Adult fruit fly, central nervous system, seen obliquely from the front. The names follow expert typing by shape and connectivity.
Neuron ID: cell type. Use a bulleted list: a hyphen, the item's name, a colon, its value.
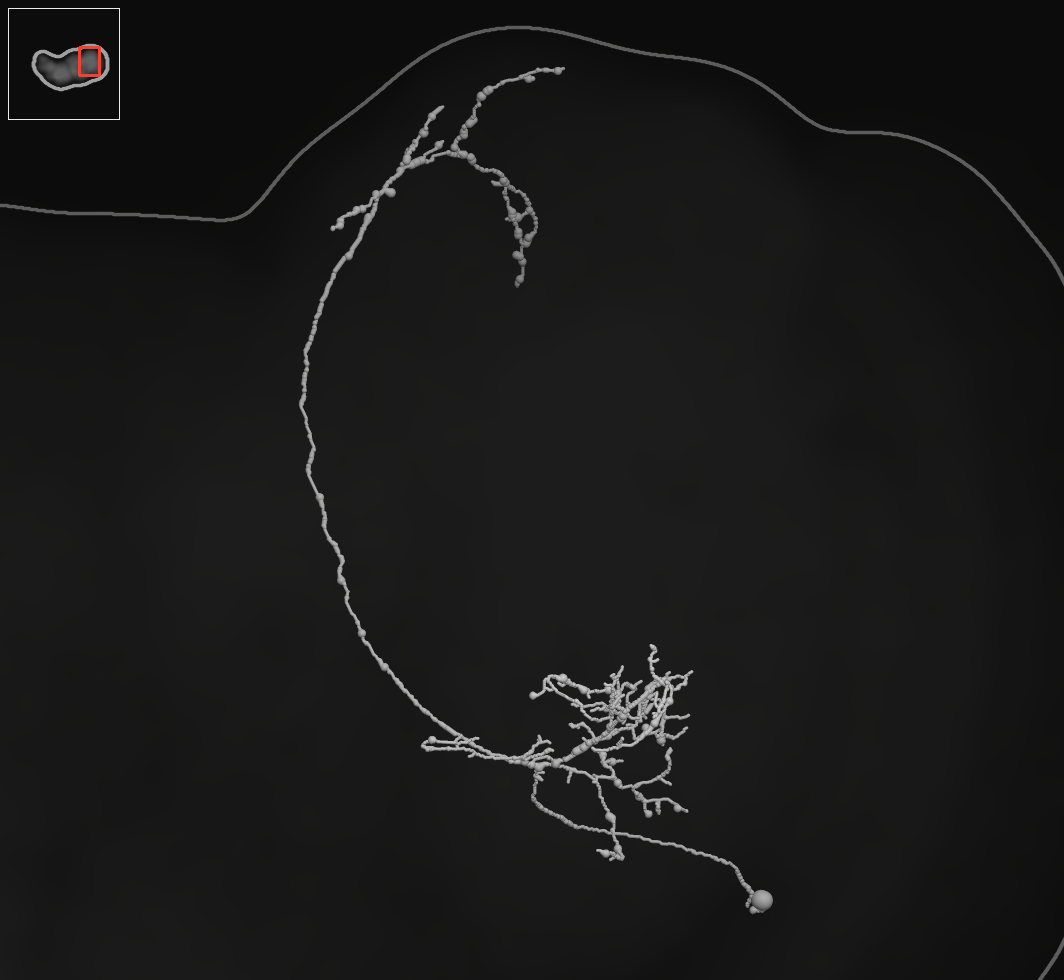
- cell type: M_lvPNm35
